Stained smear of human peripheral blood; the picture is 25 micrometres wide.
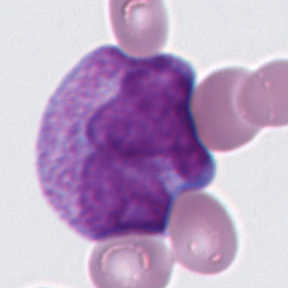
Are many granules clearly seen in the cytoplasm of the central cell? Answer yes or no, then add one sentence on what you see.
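Yes. The cytoplasm is densely filled with fine reddish-purple granules.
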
